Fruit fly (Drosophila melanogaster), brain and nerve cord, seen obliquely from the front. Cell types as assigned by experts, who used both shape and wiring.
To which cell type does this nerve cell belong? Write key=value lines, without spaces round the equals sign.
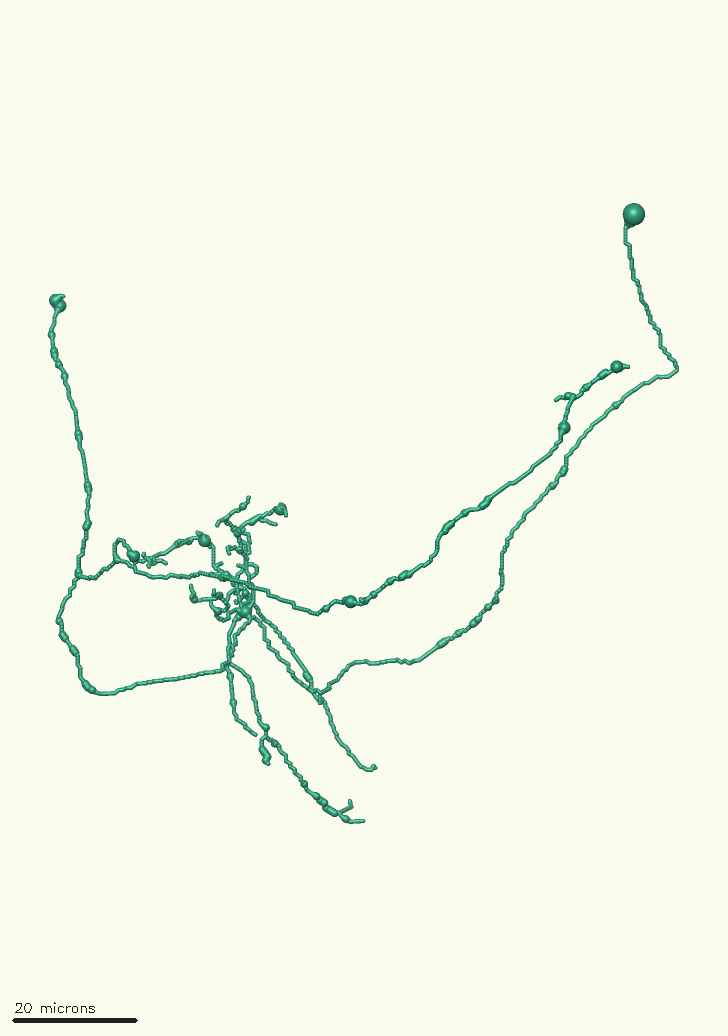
cell_type=FS3_c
